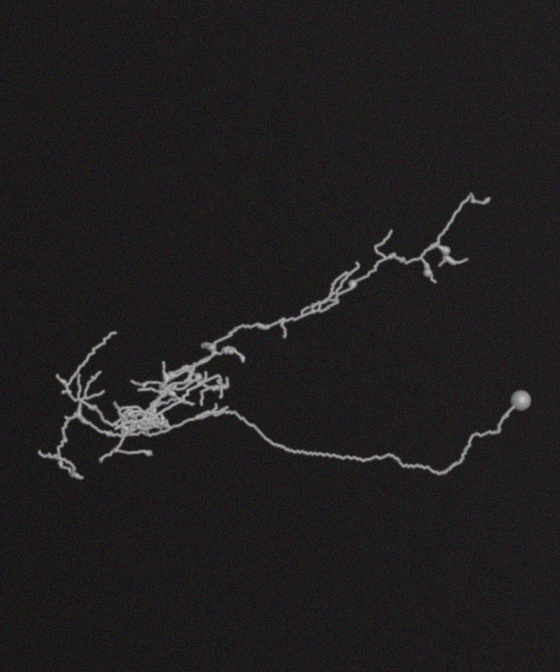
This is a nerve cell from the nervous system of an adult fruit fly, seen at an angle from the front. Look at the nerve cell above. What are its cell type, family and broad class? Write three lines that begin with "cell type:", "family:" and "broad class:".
cell type: IN10B059
family: hemilineage 10B
broad class: nerve-cord intrinsic neuron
